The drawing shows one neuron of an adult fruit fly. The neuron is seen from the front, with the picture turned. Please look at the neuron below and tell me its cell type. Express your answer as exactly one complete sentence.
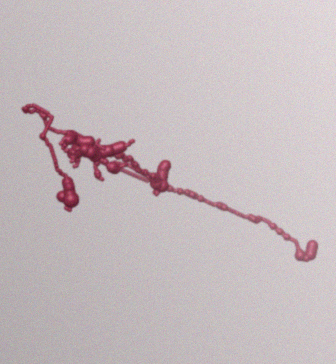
On the level of cell type, this neuron is Tm1.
